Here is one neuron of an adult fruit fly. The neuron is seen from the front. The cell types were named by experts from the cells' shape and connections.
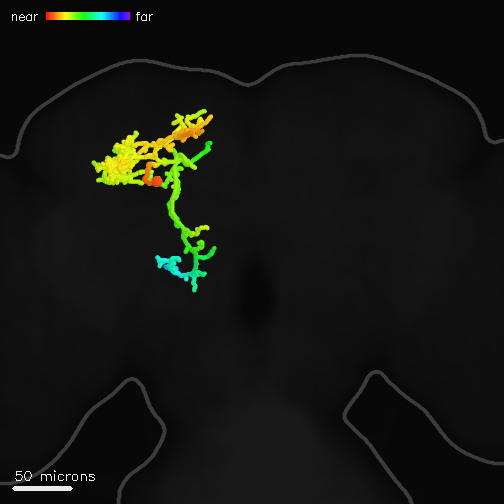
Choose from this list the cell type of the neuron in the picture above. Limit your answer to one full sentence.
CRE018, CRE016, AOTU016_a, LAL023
The neuron here is of the cell type AOTU016_a.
